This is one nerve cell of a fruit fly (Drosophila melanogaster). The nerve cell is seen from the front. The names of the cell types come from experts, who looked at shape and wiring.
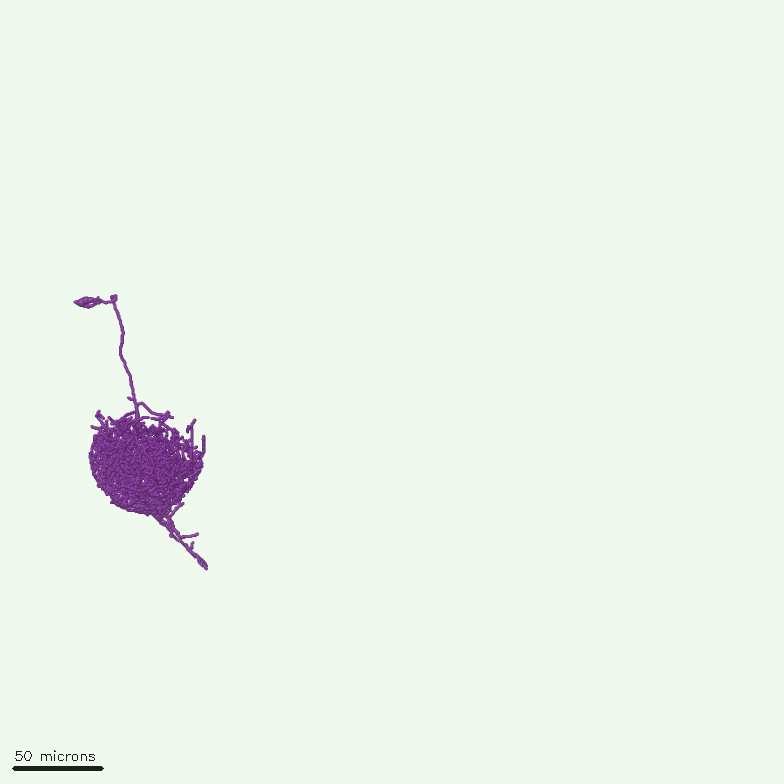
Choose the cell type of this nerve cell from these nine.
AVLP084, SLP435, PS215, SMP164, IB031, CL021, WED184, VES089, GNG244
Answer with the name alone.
AVLP084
